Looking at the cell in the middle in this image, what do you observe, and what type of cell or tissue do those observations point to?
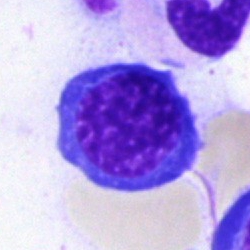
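Outline: roughly round, with a slightly uneven, bumpy edge. A narrow rim of deep blue cytoplasm encircles the entire nucleus. No granules are visible in the cytoplasm, and no vacuoles are seen in it. The cell is an erythroblast.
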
